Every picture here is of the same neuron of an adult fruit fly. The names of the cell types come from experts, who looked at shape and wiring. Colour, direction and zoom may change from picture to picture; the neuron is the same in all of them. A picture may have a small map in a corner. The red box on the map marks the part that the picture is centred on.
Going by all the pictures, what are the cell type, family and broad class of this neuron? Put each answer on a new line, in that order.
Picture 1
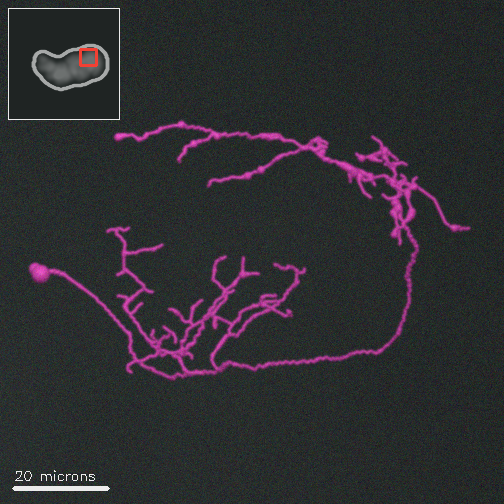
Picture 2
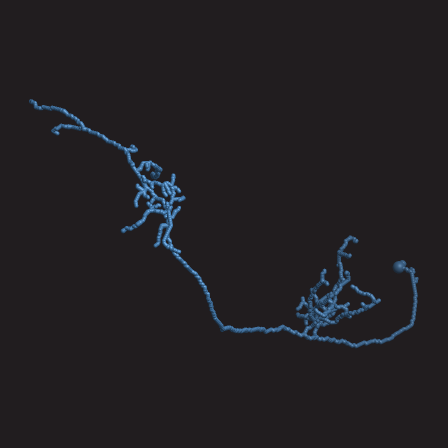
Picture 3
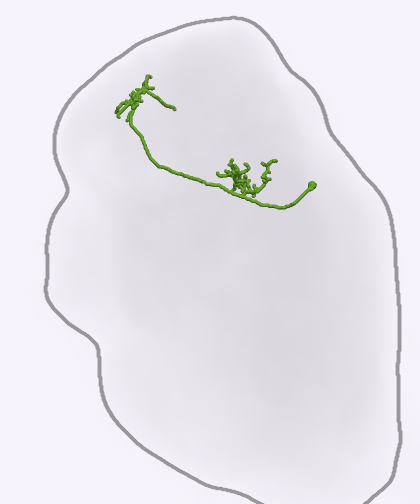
SIP089
hemilineage DL1_ventral
central-brain intrinsic neuron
